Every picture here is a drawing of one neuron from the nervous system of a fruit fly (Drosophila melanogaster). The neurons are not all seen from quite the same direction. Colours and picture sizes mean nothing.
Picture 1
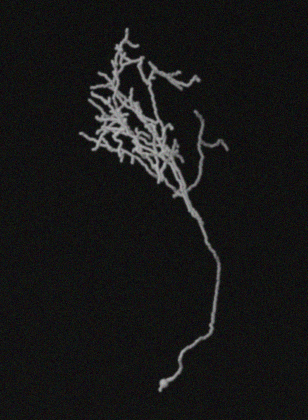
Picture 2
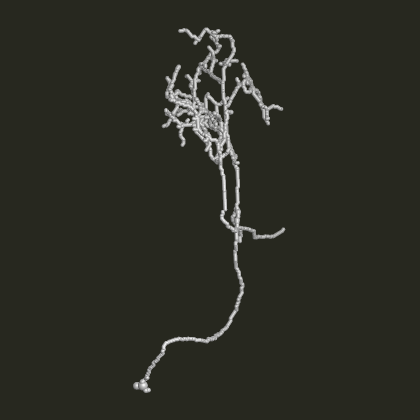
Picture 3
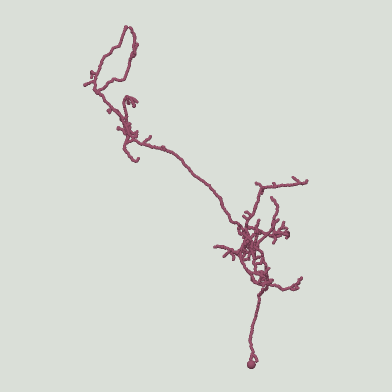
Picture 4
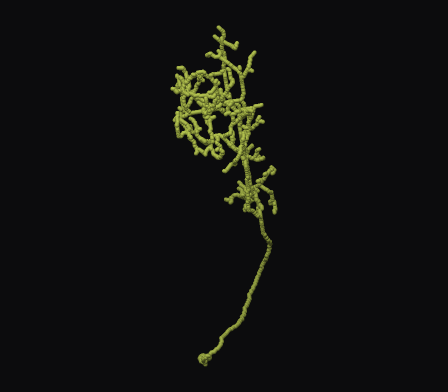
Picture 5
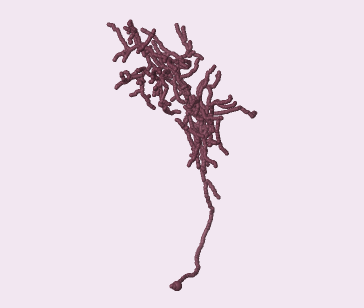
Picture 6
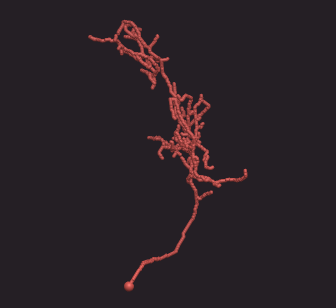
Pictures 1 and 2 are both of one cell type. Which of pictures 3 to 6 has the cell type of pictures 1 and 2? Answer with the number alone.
4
